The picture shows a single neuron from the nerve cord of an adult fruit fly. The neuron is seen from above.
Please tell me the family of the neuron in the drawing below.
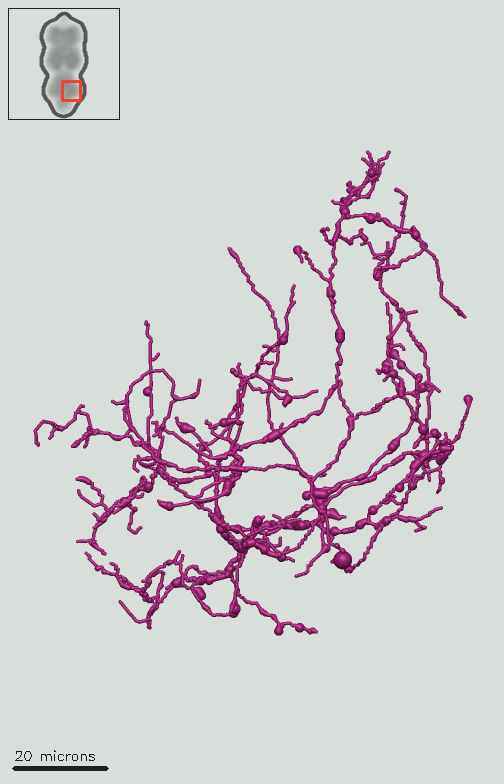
hemilineage 03A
